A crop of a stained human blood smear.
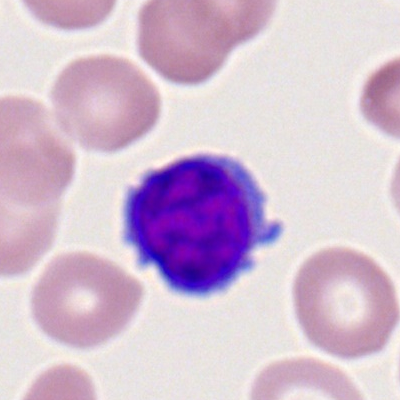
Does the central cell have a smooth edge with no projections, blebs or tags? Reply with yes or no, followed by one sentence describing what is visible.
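No. Small pointed cytoplasmic projections stick out from the right edge.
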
